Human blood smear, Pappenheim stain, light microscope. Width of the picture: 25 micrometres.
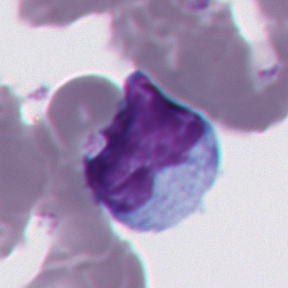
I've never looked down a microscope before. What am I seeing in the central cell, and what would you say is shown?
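Rounded along its lower right side, the outline narrows to a blunt point at the top. Cytoplasm forms a crescent on the lower right and is pale greyish blue with a finely mottled look. No coarse coloured granules are present in it. This is a typical lymphocyte.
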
